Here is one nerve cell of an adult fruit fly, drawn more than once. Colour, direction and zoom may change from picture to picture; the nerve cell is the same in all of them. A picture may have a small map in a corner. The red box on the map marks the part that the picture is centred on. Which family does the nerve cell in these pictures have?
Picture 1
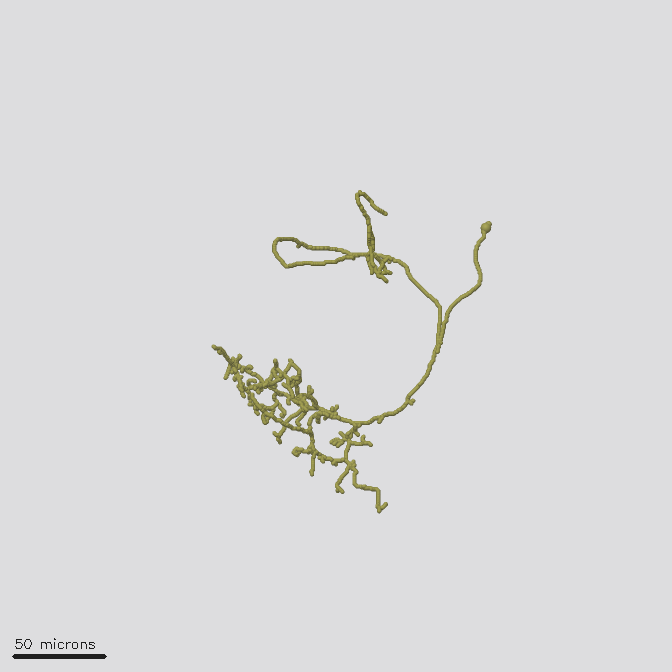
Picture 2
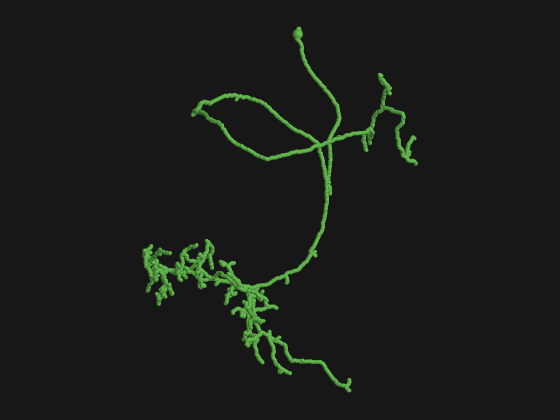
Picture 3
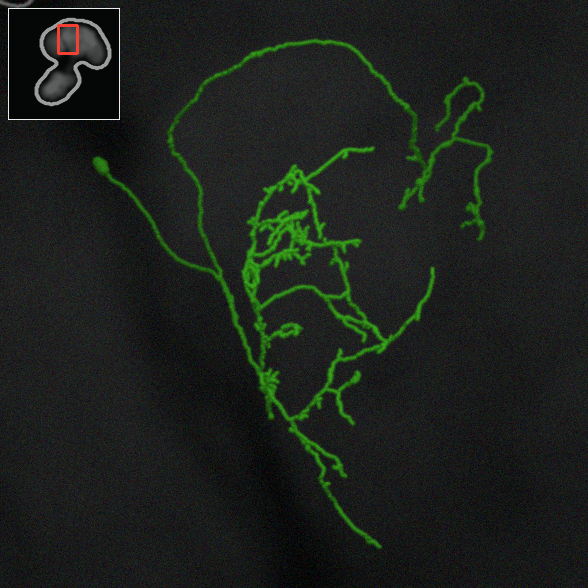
hemilineage VPNp&v1_posterior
